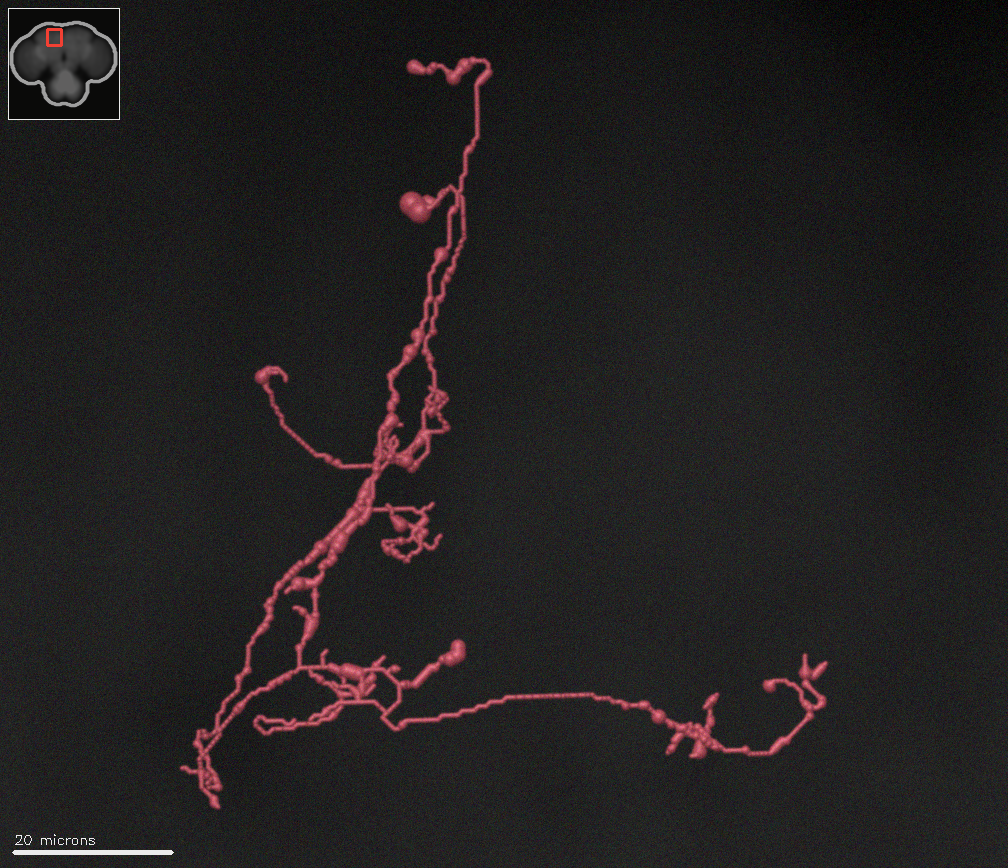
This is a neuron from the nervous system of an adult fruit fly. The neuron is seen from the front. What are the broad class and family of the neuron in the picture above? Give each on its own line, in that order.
central-brain intrinsic neuron
class Kenyon Cell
